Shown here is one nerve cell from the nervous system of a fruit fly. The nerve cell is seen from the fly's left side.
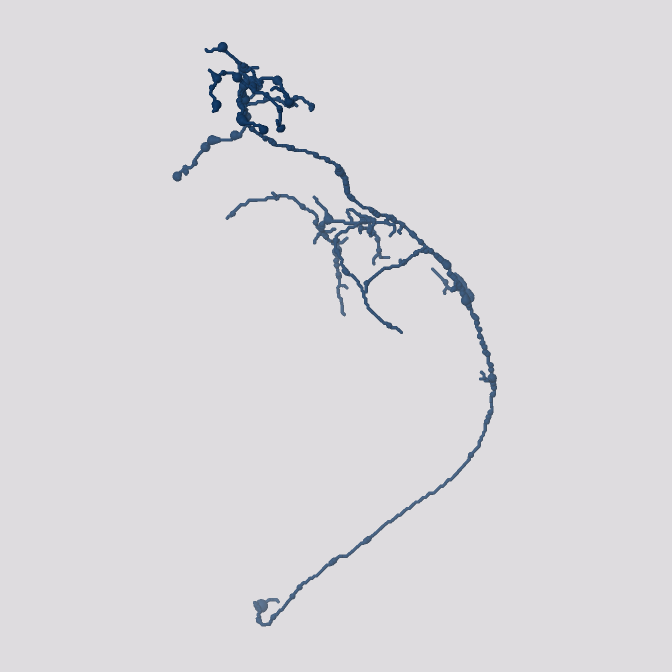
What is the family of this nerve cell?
hemilineage LHa3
